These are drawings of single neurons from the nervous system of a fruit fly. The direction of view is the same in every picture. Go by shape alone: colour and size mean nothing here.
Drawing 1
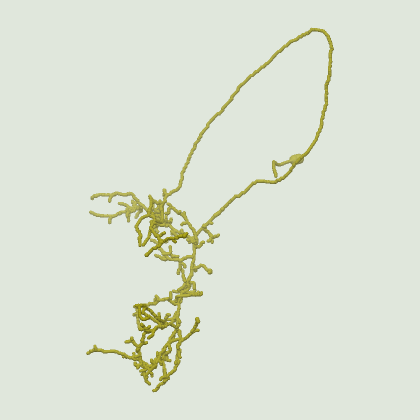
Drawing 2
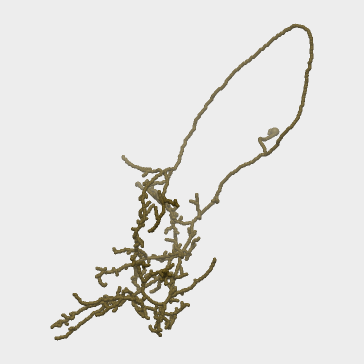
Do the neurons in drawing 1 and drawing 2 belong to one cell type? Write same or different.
same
